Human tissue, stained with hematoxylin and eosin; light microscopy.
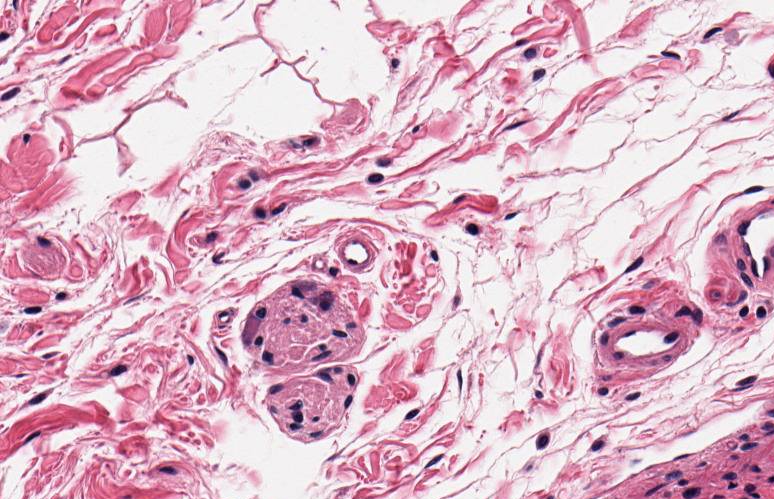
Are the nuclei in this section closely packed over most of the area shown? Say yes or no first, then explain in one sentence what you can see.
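No. Nuclei in the loose stroma are sparse, small, dark and spindle-shaped.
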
